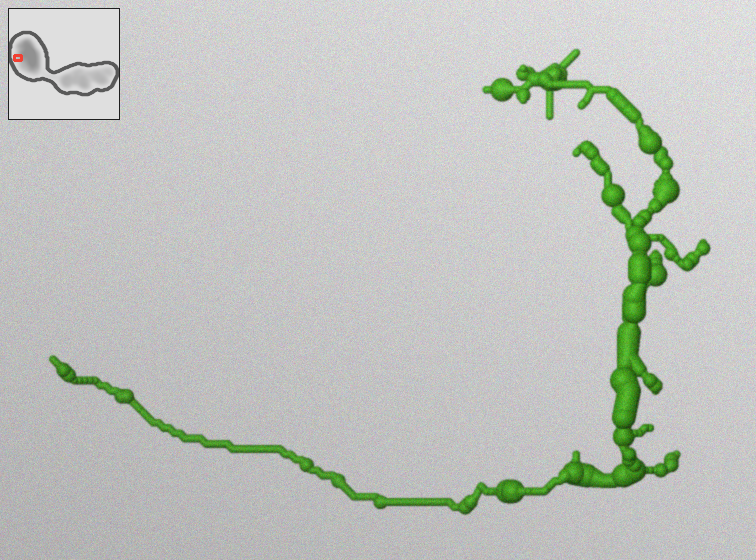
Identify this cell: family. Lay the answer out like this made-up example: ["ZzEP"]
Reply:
["class thermosensory"]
